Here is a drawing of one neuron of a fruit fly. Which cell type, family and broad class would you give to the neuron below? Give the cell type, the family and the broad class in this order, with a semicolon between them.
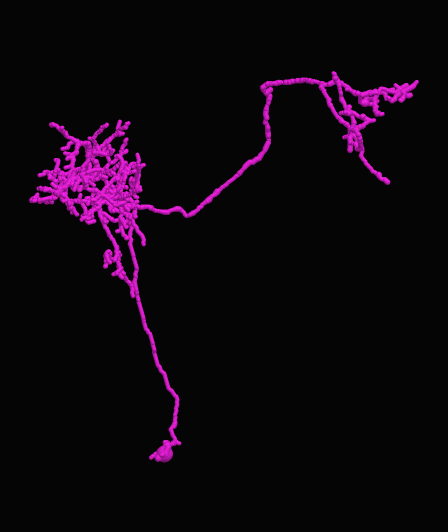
CB0420; hemilineage MX3; central-brain intrinsic neuron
